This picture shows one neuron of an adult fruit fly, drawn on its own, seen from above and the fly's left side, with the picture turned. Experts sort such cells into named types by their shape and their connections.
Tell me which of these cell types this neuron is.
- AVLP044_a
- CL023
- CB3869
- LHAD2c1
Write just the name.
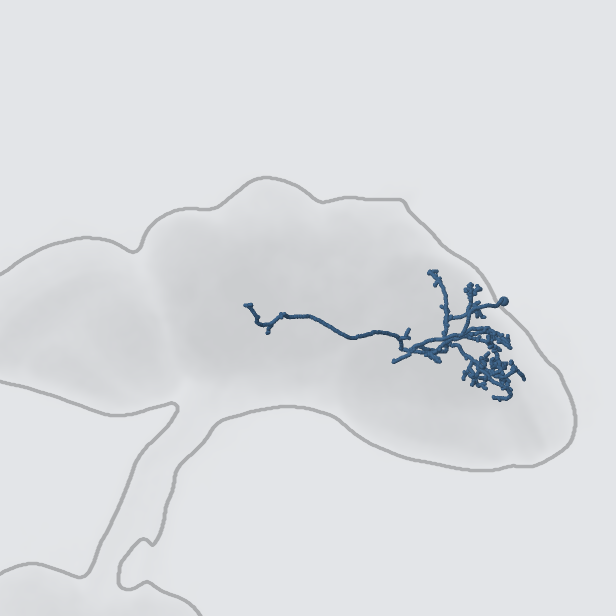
CL023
